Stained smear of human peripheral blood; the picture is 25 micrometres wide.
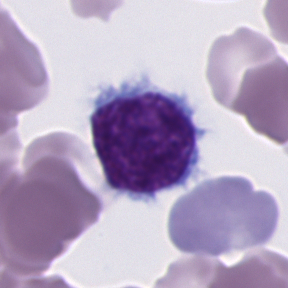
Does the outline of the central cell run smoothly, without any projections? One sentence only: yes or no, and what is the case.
No, the cell lacks a smooth edge; its outline is rough.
